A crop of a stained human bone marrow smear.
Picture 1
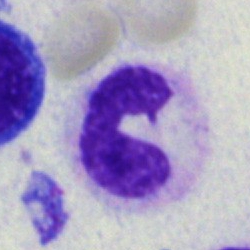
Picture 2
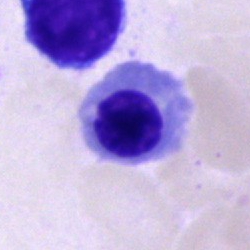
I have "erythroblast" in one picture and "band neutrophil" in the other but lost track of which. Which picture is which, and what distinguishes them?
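Let me start with the answer: picture 1 is the band neutrophil, and picture 2 is the erythroblast. In the first, the nucleus curves into a C that opens toward the right, and the cytoplasm is widest on that right side, filling the opening of the curve.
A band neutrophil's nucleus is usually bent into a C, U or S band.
The chromatin there is dark purple and coarsely clumped, and I can't see any nucleoli.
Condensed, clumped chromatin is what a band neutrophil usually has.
Its outline is round and smooth, with nothing projecting from the surface, and pale red cells lie just above it. The second cell is different at the edge: its outline is only roughly round and is irregular, with small bumps along the upper and right sides. Its chromatin is dense and dark purple, and again no nucleoli are visible. A moderate rim of pale blue cytoplasm surrounds the nucleus, and I can't make out distinct granules in it.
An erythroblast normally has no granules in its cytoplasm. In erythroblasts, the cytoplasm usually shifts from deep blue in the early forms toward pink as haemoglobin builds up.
At the upper left, a darker cell, partly cut off by the frame, lies near it without touching it.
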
